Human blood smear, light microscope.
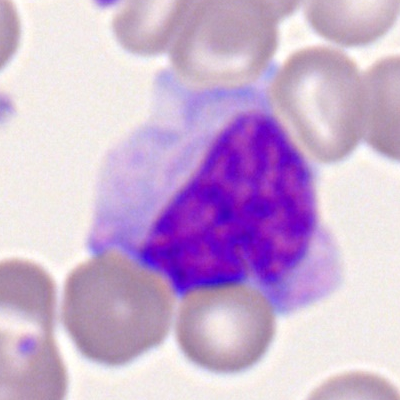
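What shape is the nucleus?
A single unlobed mass, I think, with an irregular, somewhat angular outline.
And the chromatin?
Dark purple and coarsely clumped, with paler patches between the clumps.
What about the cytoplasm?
Plentiful and pale lavender-grey, spreading mainly to the upper left of the nucleus.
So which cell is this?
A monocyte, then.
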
